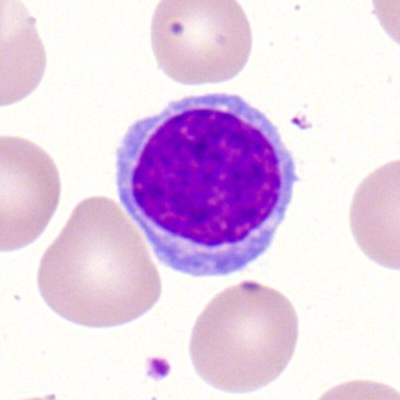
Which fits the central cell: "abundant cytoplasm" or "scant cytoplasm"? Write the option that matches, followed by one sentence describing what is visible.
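Scant cytoplasm. The nucleus fills most of the cell.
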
